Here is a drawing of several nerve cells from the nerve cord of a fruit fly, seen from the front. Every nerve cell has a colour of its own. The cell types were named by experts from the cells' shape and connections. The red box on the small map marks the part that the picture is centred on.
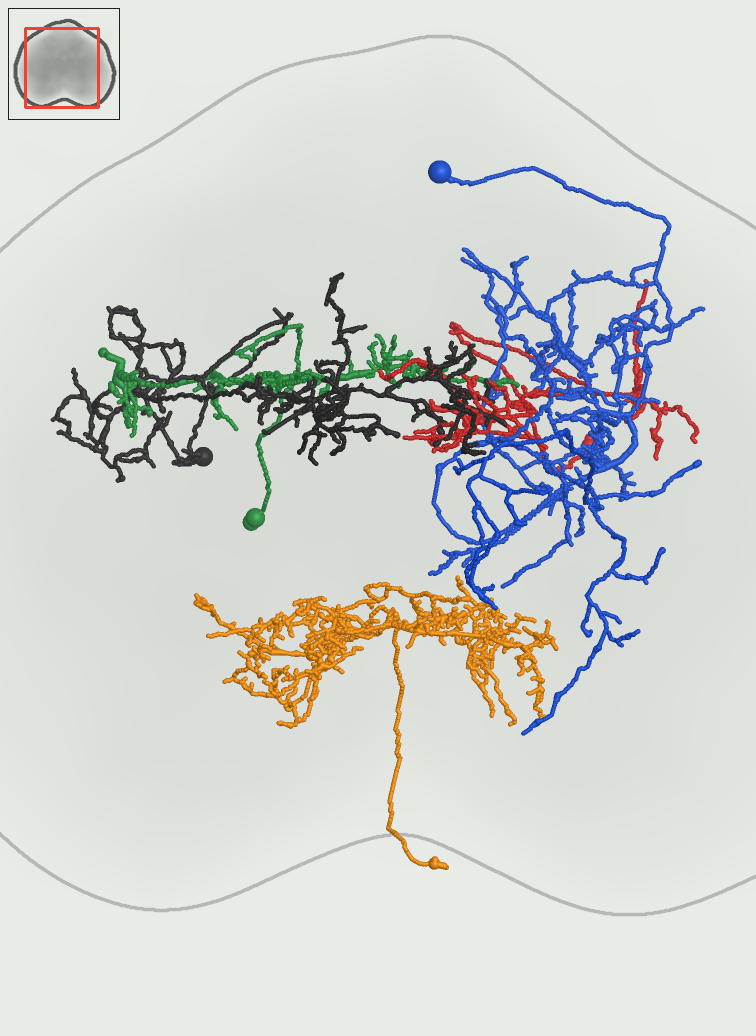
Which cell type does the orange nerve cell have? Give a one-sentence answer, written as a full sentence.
By type, the nerve cell is IN00A063.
